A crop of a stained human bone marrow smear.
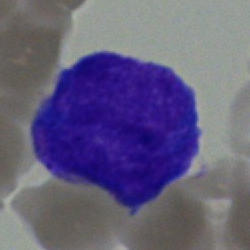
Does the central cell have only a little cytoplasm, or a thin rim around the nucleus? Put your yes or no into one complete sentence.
Yes, around the nucleus there is only a narrow rim of cytoplasm.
